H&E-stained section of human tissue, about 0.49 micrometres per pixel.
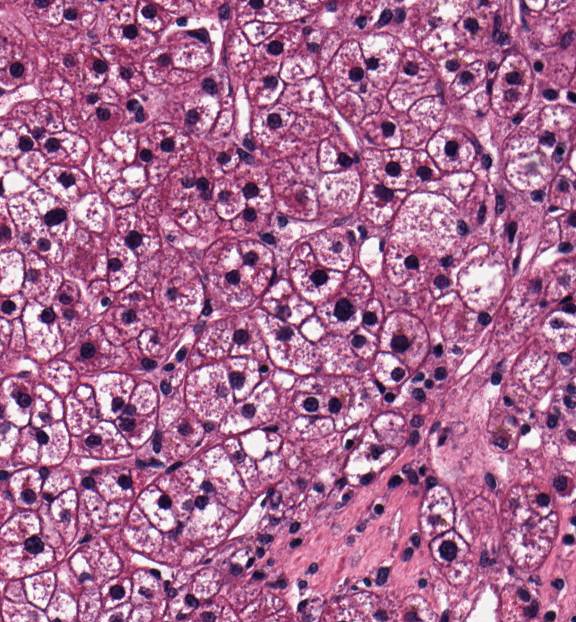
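Adrenal gland. Large polygonal cells in rounded nests, outlined by thin pink septa, occupy most of the field. Cell membranes sharply drawn, pink, separating neighbours. Many nuclei with distinct dark nucleolus. Pink fibrous band running diagonally from lower centre toward right edge.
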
